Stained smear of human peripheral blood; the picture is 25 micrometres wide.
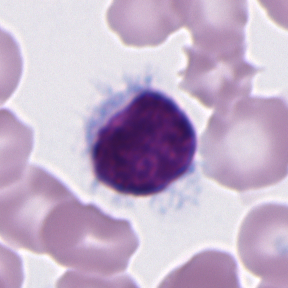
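Hairy cell: nucleated cell at centre of a peripheral blood smear. Nucleus fills most of the cell, leaving a narrow rim of cytoplasm. Cytoplasm pale blue; no granules seen. Outer outline ragged, not smooth.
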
